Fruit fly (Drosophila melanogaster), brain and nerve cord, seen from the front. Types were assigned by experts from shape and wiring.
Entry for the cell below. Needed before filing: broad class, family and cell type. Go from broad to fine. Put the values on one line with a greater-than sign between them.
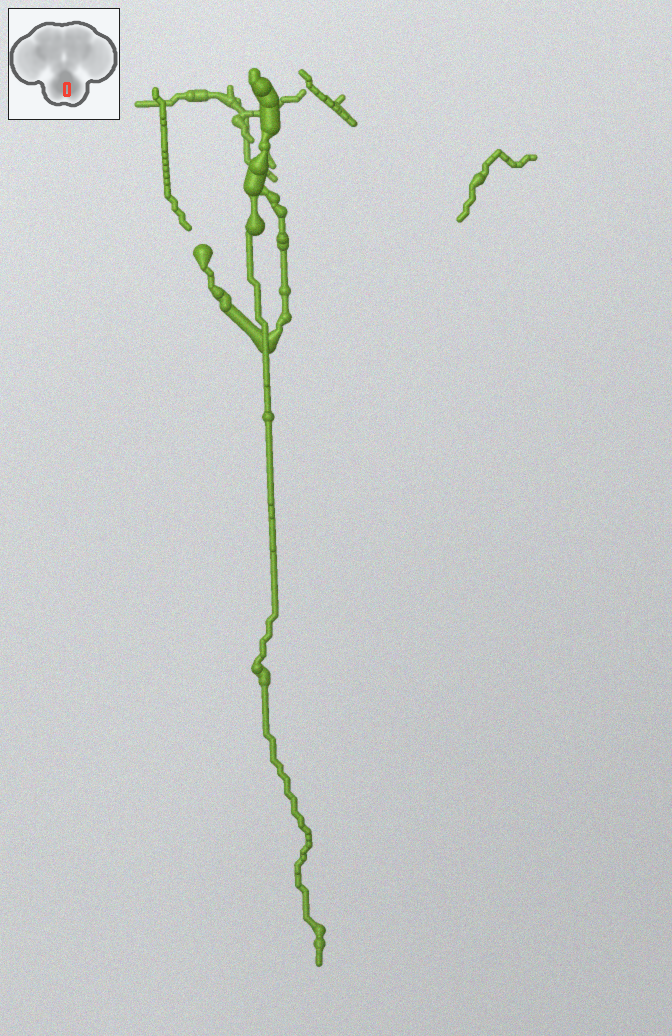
nerve-cord intrinsic neuron > hemilineage 00A > IN00A032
